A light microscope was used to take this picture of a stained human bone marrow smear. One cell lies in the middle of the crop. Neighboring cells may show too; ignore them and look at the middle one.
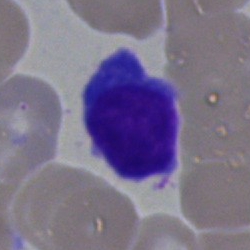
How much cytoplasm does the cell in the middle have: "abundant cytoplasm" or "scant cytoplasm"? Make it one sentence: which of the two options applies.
What cytoplasm the cell has forms just a narrow rim.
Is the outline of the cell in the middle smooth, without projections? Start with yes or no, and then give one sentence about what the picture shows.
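No. The cell outline is irregular and lumpy rather than smoothly round.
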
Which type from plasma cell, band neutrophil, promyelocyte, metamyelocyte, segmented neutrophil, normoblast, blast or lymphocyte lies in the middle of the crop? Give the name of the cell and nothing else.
plasma cell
